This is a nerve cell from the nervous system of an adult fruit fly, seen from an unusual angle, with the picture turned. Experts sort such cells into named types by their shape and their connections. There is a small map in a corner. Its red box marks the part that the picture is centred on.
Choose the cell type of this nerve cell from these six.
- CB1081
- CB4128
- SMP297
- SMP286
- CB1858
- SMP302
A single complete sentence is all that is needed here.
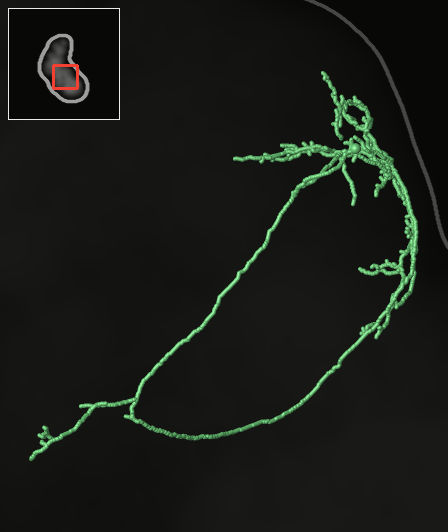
This nerve cell is recognized as the cell type CB4128.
